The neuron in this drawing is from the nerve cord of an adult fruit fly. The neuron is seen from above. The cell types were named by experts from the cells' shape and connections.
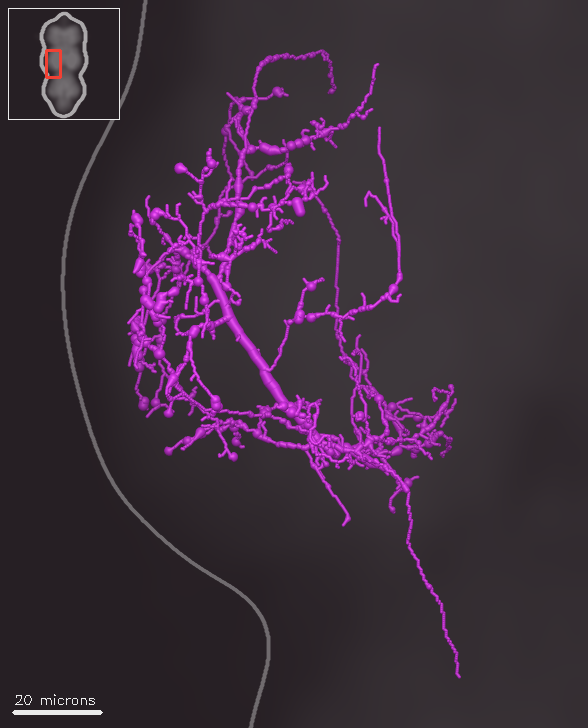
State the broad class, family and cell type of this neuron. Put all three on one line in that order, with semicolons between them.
nerve-cord intrinsic neuron; hemilineage 03A; IN03A047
